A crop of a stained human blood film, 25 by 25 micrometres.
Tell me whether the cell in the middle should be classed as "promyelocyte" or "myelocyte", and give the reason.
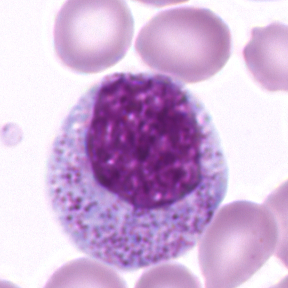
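This is a myelocyte.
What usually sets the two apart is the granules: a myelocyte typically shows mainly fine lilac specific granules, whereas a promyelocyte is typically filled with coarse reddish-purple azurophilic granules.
Here the outline of the cell is round and smooth. The nucleus, about 11 micrometres across, sits toward the top, leaving a wider band of cytoplasm below it. Its chromatin is clumped, with small pale gaps between the dark patches, and the cytoplasm between the granules is pale greyish-blue.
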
